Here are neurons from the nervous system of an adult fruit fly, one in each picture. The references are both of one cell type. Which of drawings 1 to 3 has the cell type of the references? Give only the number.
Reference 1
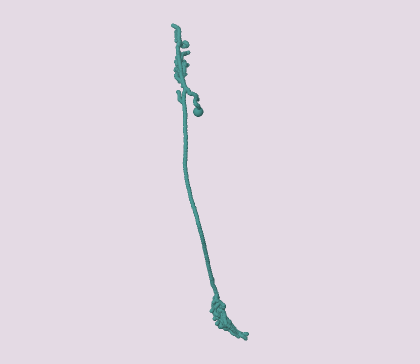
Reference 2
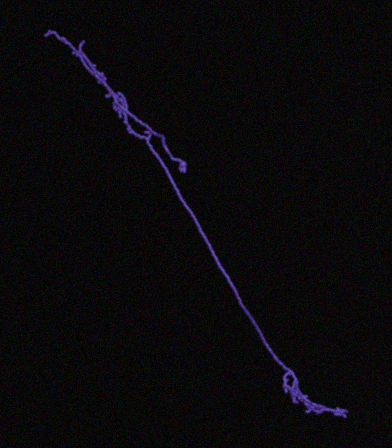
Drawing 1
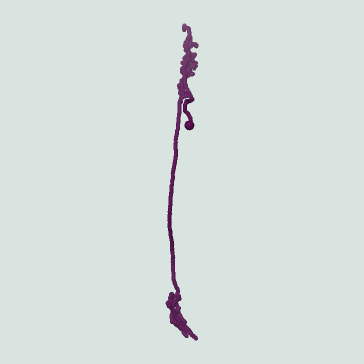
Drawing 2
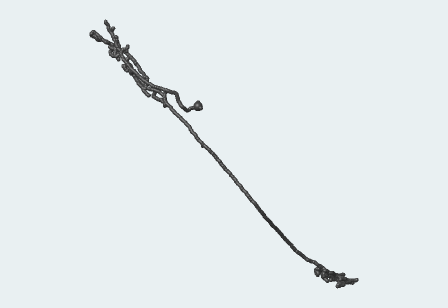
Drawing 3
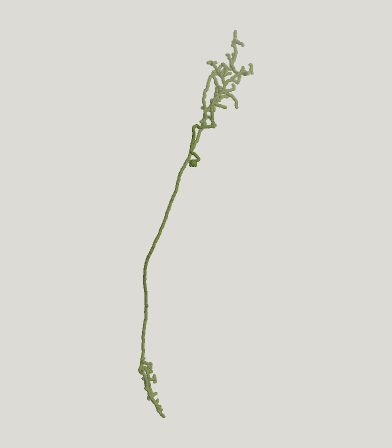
1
